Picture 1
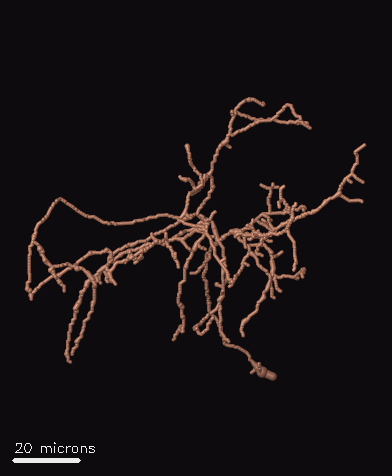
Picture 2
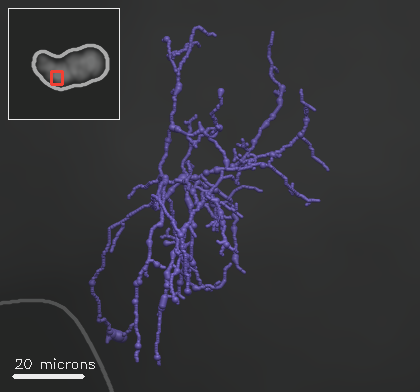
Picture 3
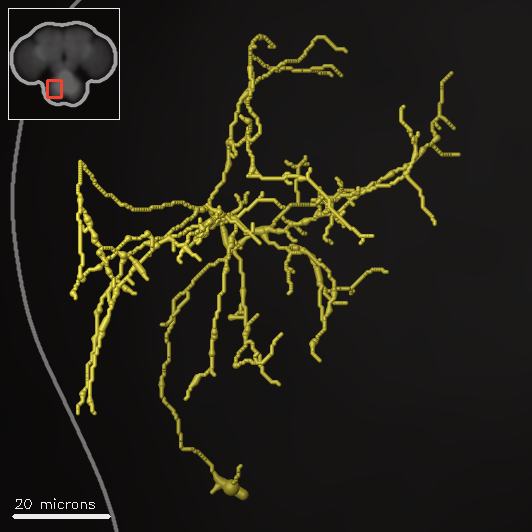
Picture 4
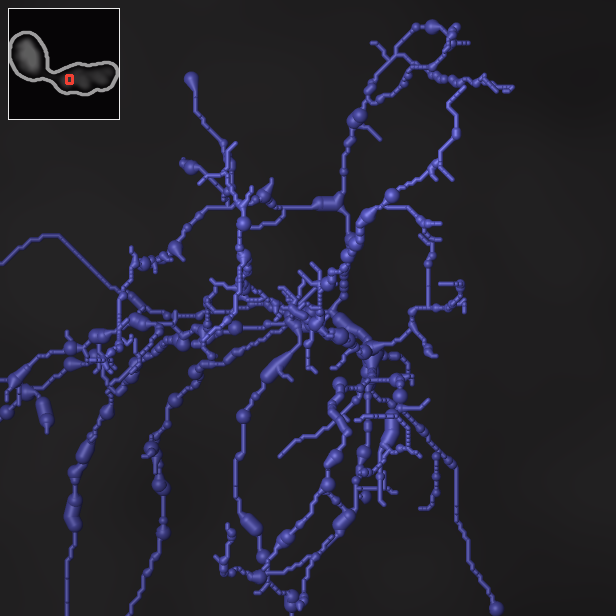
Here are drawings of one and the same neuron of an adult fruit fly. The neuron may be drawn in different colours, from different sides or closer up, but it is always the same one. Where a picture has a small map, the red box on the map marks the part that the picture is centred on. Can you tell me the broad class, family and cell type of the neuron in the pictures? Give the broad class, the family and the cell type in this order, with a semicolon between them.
nerve-cord intrinsic neuron; hemilineage 04B; IN04B097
